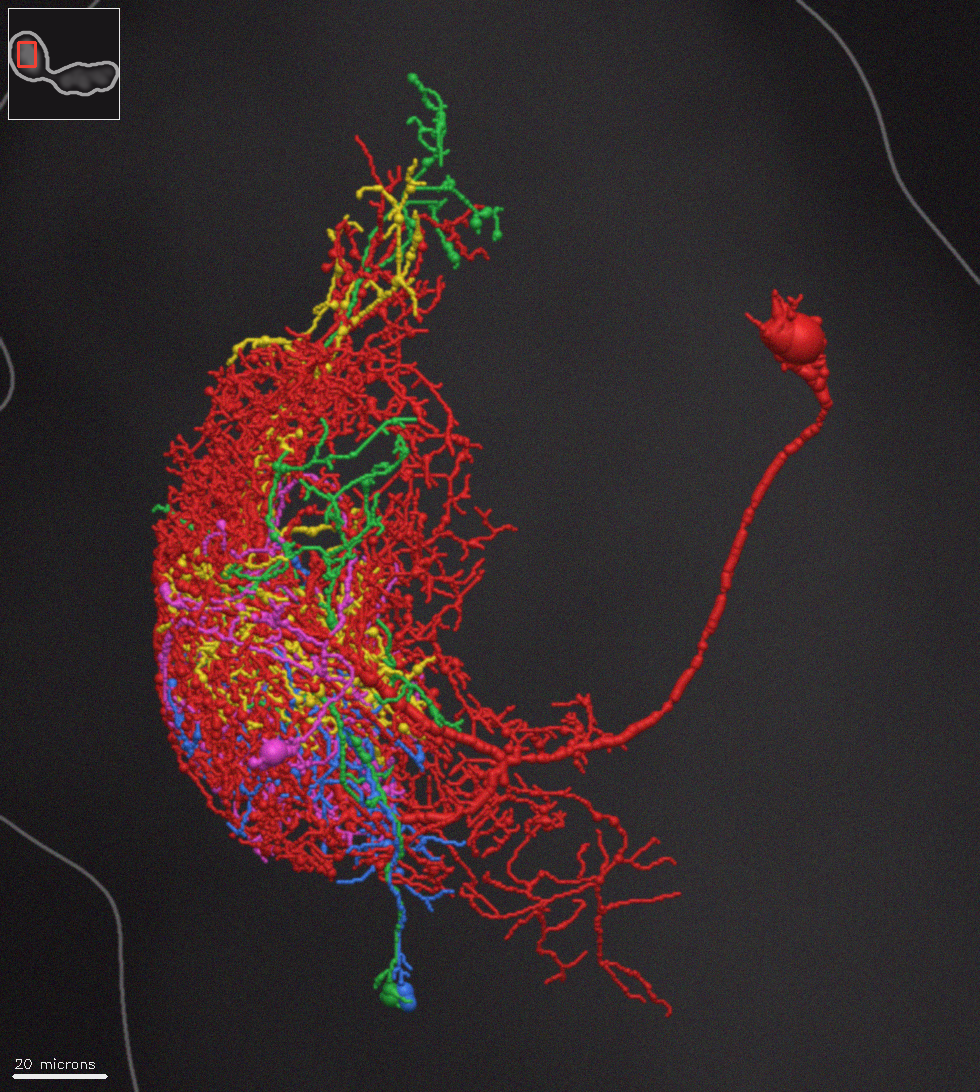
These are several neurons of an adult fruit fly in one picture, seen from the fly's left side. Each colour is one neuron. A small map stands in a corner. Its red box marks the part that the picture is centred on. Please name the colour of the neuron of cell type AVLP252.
yellow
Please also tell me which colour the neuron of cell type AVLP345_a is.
green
